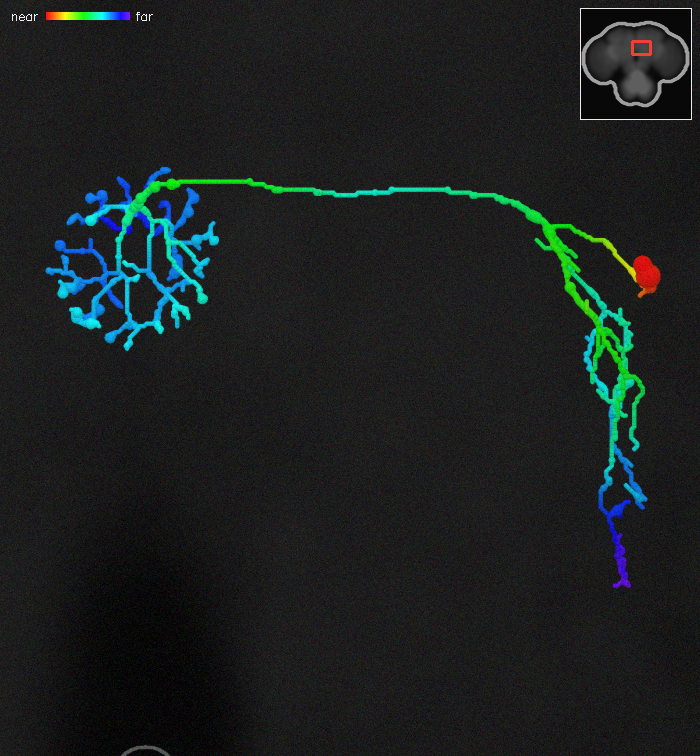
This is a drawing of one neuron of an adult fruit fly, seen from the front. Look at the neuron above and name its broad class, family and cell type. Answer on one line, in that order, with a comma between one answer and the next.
central-brain intrinsic neuron, hemilineage EBa1, ER1_a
